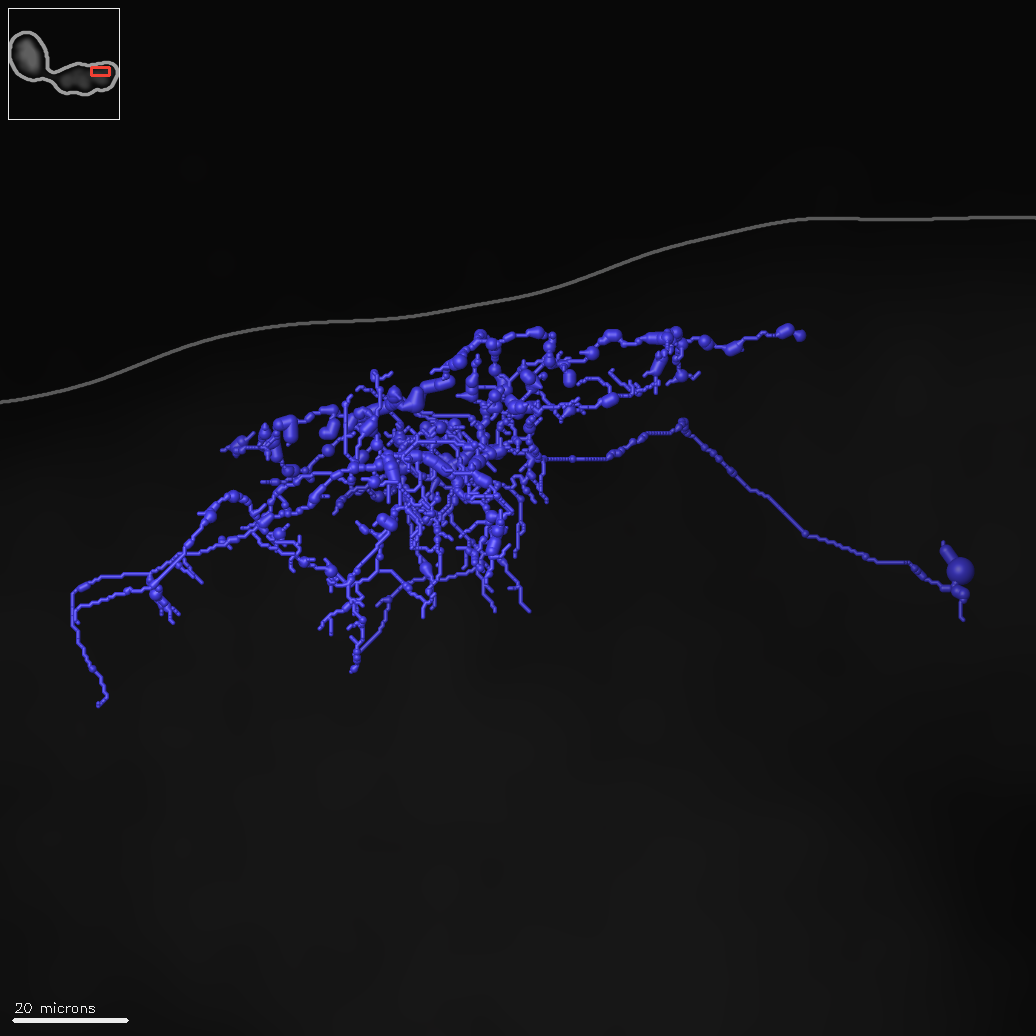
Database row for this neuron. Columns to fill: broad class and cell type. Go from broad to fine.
nerve-cord intrinsic neuron; INXXX373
